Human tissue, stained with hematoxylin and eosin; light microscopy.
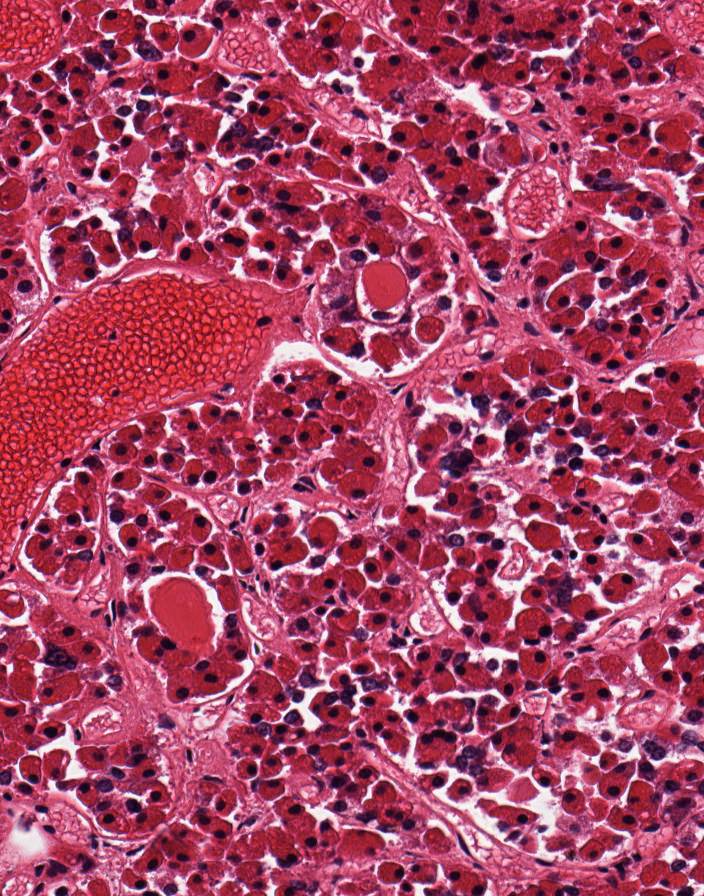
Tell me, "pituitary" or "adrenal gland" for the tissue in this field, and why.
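This is pituitary, I'd say.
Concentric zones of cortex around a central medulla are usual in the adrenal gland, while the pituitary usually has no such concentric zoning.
Here, across the whole field, the cells sit in rounded nests and cords parted by thin pink fibrovascular septa. Most have abundant bright red, eosinophilic cytoplasm, and fewer purple-blue cells are scattered among them, clearest in the centre and right.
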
